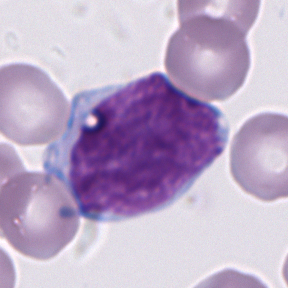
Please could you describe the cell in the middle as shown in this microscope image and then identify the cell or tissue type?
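Look first at the outline: it is angular and irregular, not round. The cytoplasm is only a narrow rim, and it is widest on the left side. You will find no granules in it. At the upper left edge of the nucleus sits a small bright white dot. This cell is a myeloblast.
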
